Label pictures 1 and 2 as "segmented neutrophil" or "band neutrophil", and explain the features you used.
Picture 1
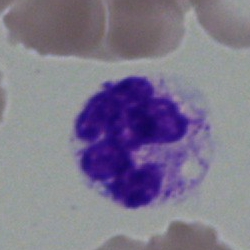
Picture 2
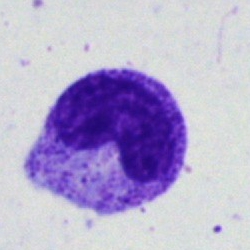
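Picture 1 is the segmented neutrophil, and picture 2 is the band neutrophil. In picture 2 the nucleus fills the upper and right parts of the cell and is deeply indented, curving like a kidney around the cytoplasm at the lower left.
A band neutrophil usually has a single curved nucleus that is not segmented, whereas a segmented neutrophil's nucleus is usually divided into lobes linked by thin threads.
That single curved nucleus in picture 2 fits the band neutrophil. Its chromatin is dark purple and coarsely clumped, and the cytoplasm is pale lilac. In picture 1 the chromatin is dense and stains dark purple, while the cytoplasm is pale with only a faint lilac tinge. Fine purple granules are scattered through the cytoplasm on the right side of that cell, and a clear rounded space lies in the cytoplasm at the lower right.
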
